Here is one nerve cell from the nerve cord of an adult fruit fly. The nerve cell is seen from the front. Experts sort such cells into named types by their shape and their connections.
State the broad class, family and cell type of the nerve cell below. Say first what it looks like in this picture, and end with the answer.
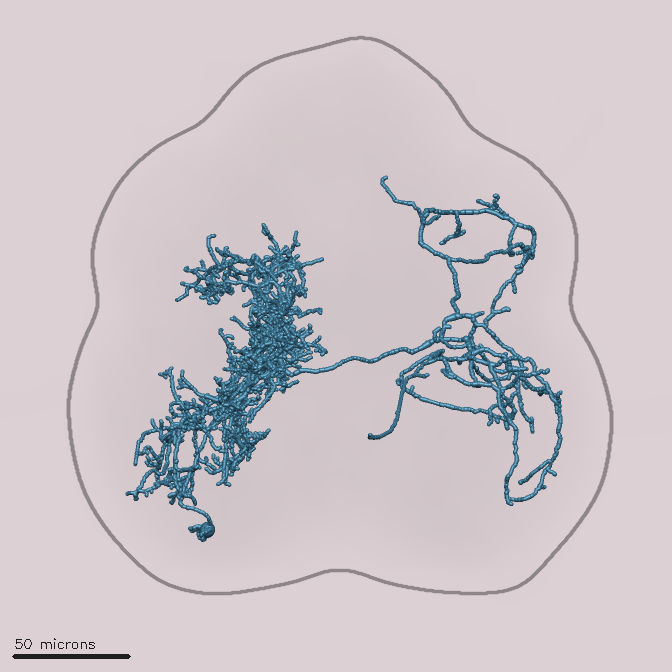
From left to right in the picture it spans about 190 microns. In this view it is about as wide as it is tall. It is an ascending neuron. Its family is hemilineage 07B. It is of cell type AN07B003.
